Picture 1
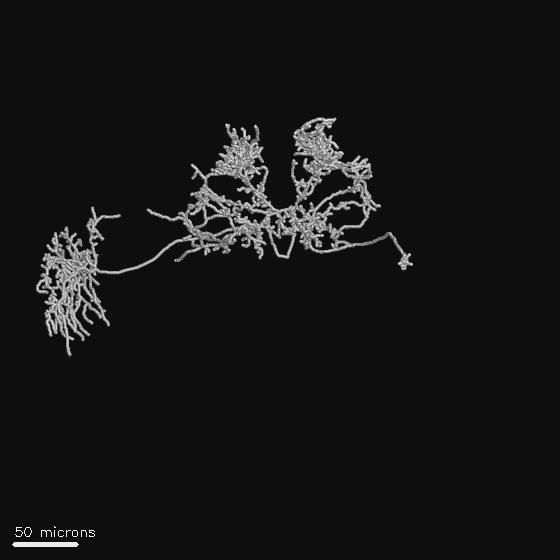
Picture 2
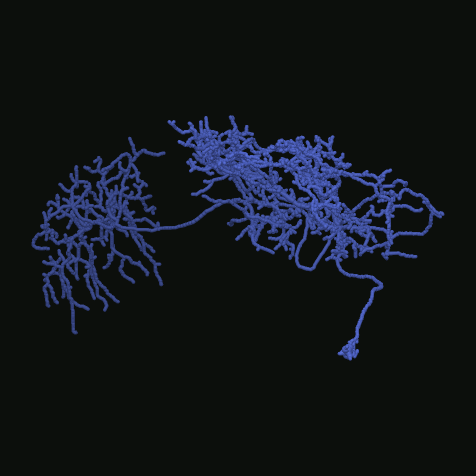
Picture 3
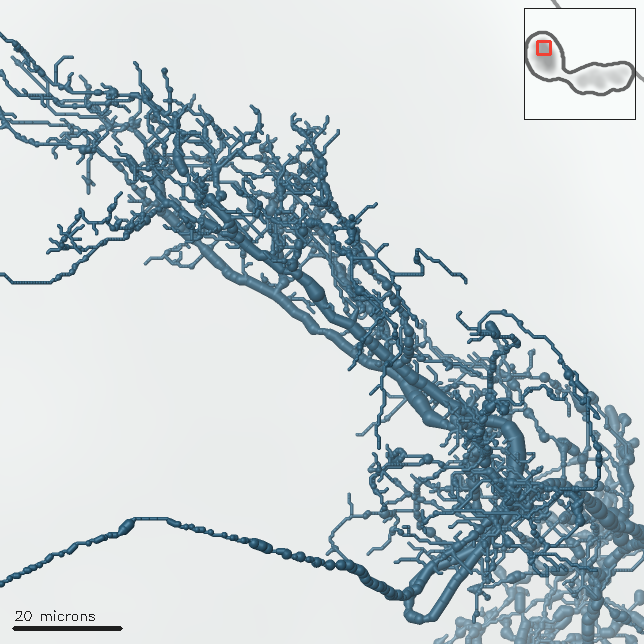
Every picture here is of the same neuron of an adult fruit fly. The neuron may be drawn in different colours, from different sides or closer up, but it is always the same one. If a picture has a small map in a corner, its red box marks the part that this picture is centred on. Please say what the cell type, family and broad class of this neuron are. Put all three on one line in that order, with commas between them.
LoVC3, LoVC, visual centrifugal neuron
